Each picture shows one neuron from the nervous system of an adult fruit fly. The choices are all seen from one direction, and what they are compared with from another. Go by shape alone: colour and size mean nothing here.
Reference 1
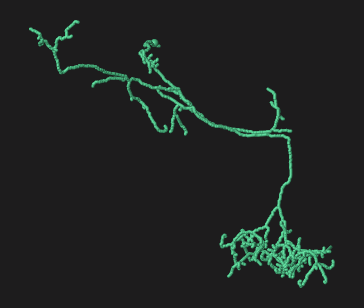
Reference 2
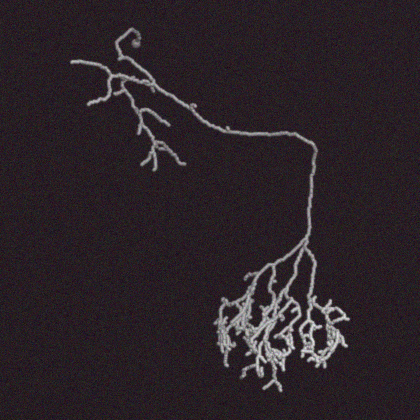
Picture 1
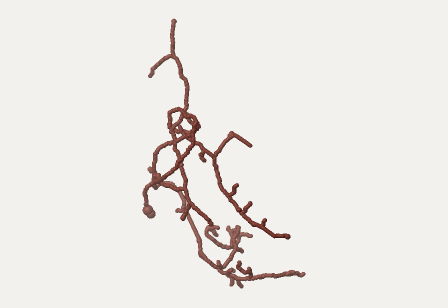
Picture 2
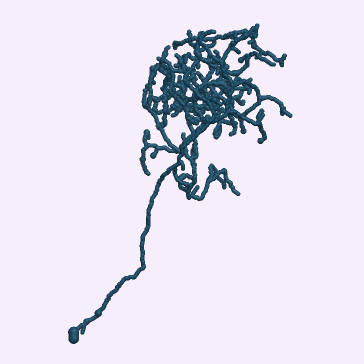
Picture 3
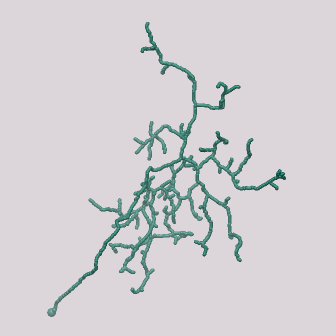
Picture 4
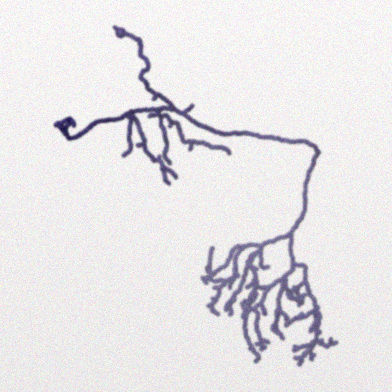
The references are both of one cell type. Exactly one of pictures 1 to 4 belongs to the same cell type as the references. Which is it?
Picture 4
